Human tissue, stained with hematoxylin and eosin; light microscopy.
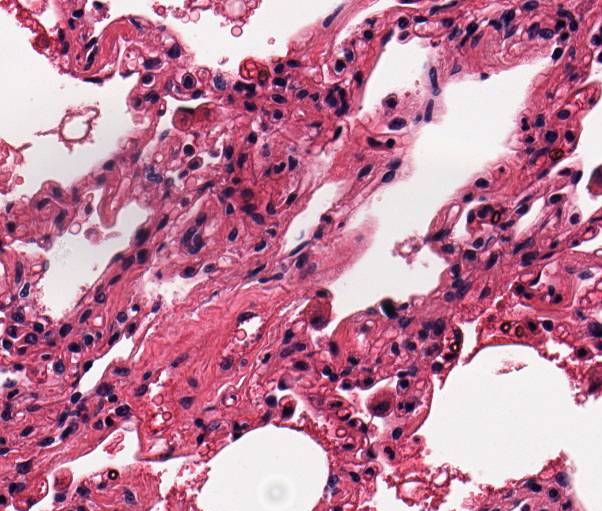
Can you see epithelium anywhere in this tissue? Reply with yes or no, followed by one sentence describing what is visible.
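Yes. Plump cuboidal cells with round nuclei line parts of the surfaces of the tissue bands facing the empty spaces.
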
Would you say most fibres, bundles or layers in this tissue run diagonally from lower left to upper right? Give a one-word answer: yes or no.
Yes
